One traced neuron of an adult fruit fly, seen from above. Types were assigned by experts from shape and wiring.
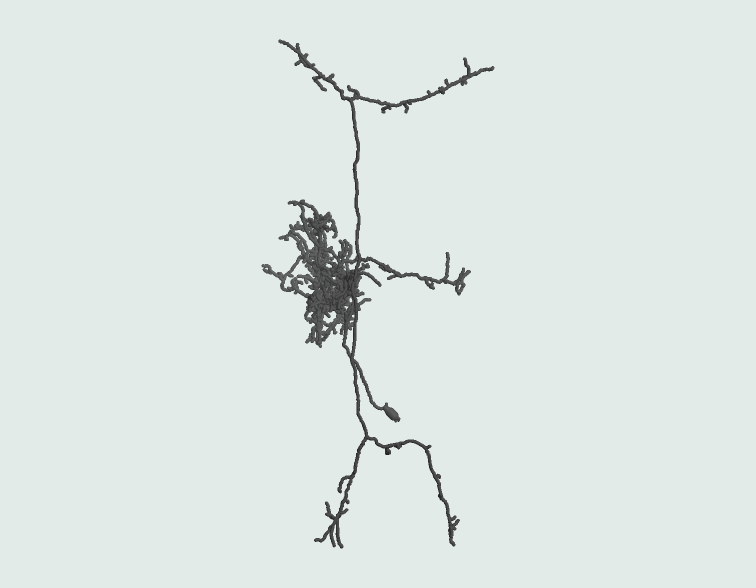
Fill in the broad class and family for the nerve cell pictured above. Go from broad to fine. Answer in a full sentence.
A nerve-cord intrinsic neuron of hemilineage 03B.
